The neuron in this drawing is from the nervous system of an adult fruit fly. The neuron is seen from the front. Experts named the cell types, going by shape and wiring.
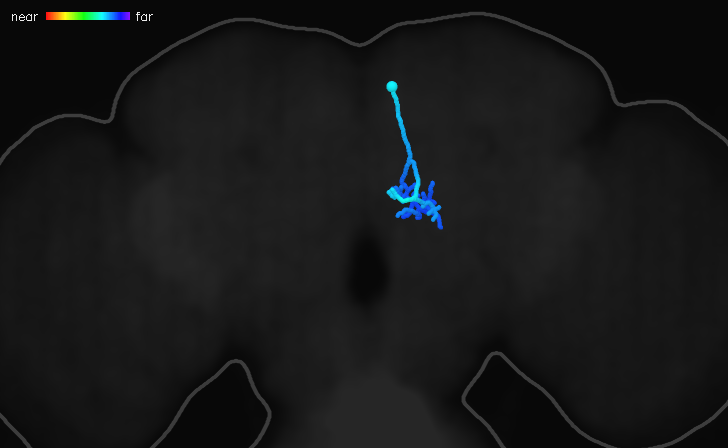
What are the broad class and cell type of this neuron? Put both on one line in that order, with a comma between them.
central-brain intrinsic neuron, PS153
